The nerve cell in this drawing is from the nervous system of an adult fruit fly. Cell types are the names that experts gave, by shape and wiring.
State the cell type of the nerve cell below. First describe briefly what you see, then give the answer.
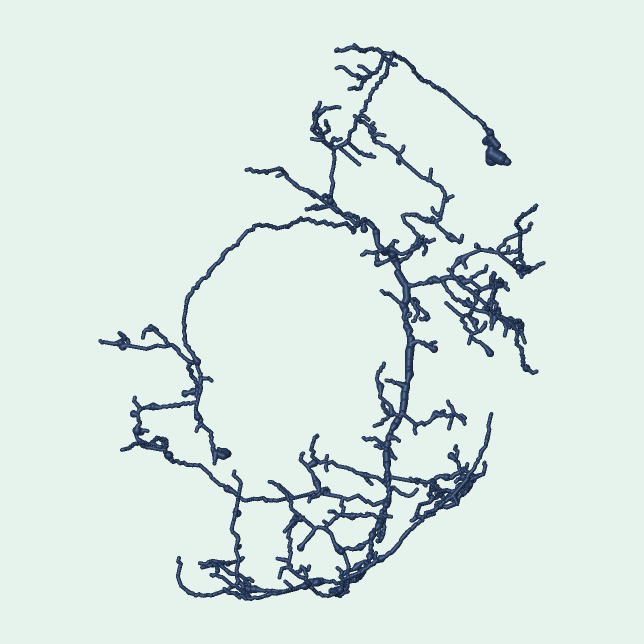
The cell body can be seen at the upper right of the picture. The picture shows more than a hundred branch ends. Its broad class is nerve-cord intrinsic neuron. The cell type is IN04B062.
